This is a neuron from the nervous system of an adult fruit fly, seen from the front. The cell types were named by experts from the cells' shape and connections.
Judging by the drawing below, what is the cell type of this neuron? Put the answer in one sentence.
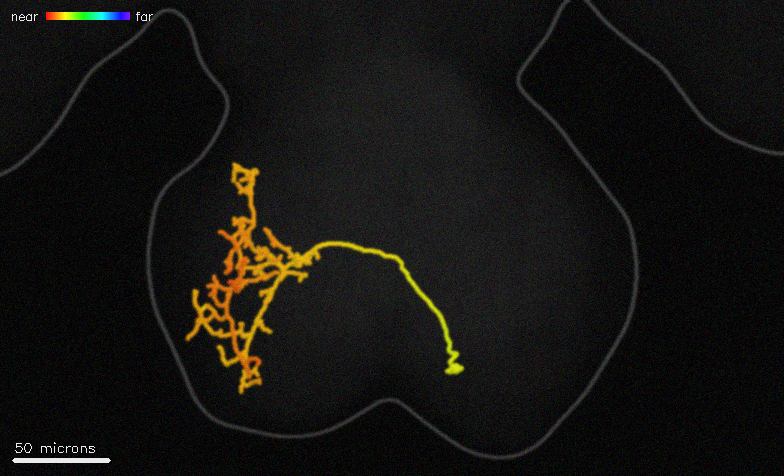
The cell type is IN12B058.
